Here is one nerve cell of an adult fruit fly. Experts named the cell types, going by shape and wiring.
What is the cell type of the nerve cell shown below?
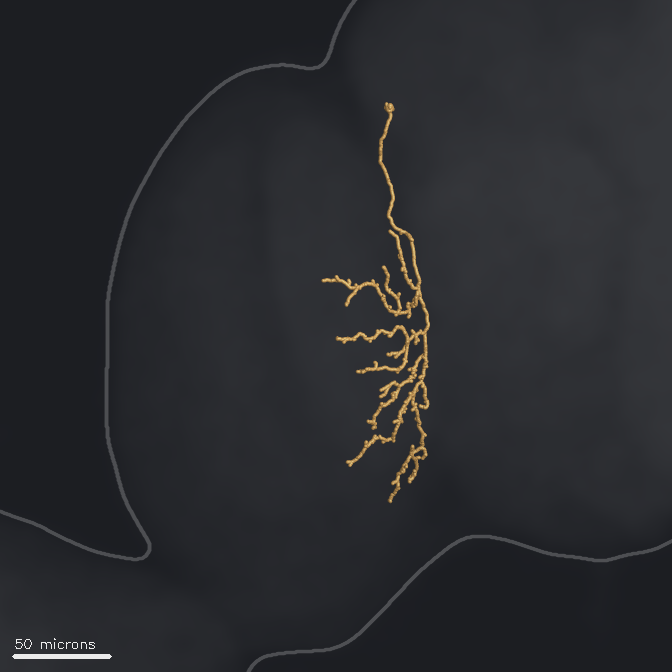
Cm12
